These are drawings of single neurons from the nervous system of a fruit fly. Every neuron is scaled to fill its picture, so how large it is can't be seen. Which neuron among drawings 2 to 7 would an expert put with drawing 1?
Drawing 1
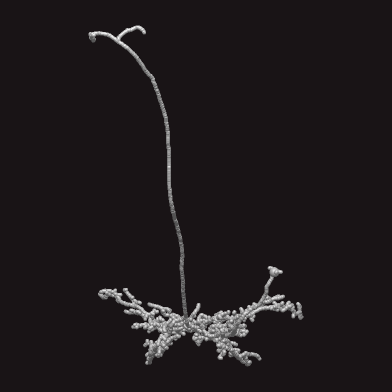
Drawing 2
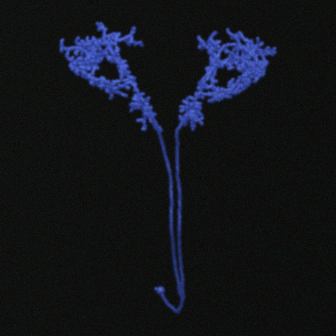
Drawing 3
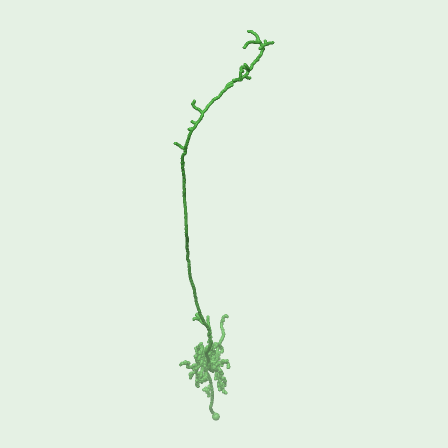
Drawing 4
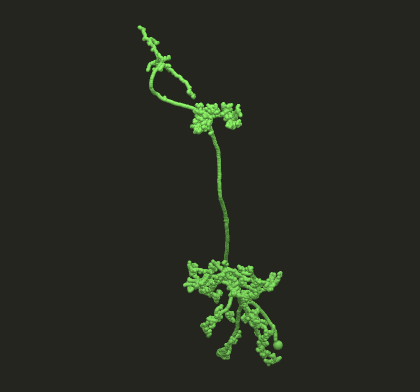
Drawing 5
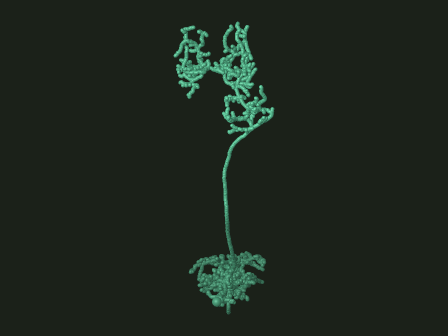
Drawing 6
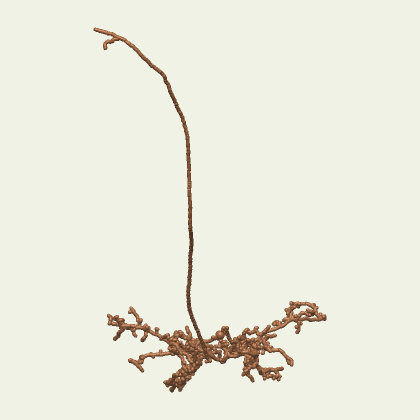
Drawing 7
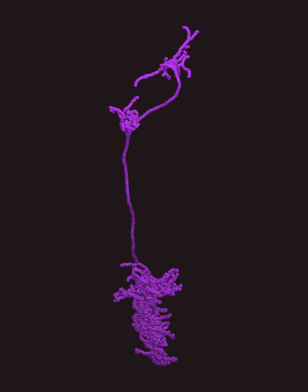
Drawing 6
